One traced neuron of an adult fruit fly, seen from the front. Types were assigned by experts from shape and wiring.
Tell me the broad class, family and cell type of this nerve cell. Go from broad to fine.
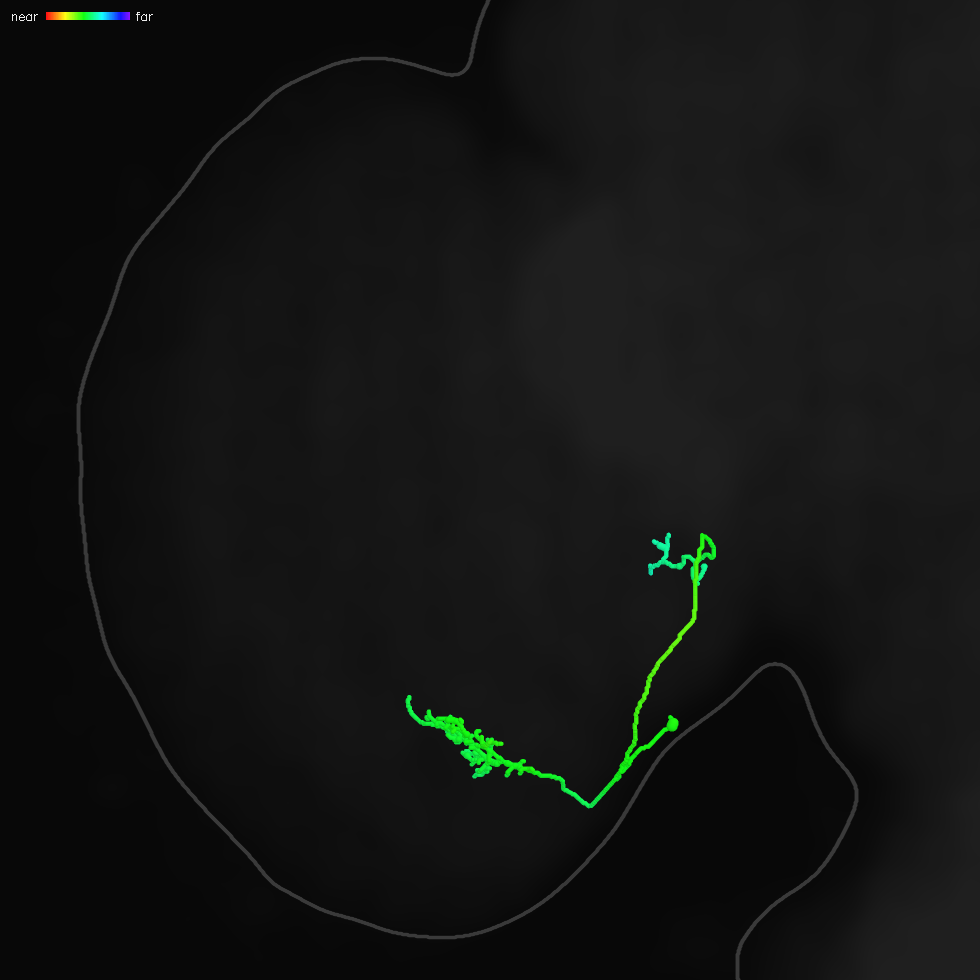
optic-lobe intrinsic neuron; MeLo; MeLo4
